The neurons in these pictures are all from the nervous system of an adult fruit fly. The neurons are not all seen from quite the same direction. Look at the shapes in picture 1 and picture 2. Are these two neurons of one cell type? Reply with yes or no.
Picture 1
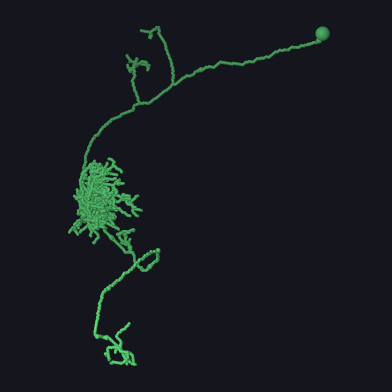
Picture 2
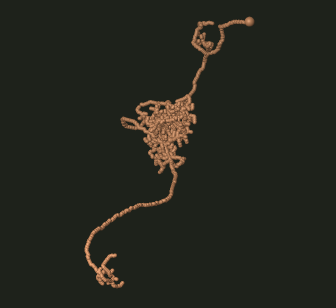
yes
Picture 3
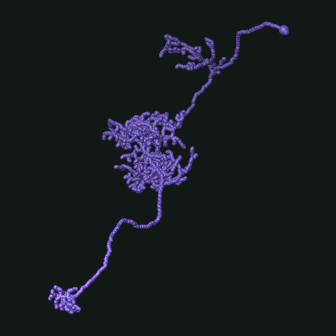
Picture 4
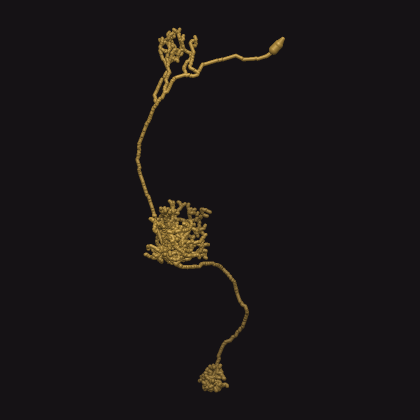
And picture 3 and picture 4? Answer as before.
yes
